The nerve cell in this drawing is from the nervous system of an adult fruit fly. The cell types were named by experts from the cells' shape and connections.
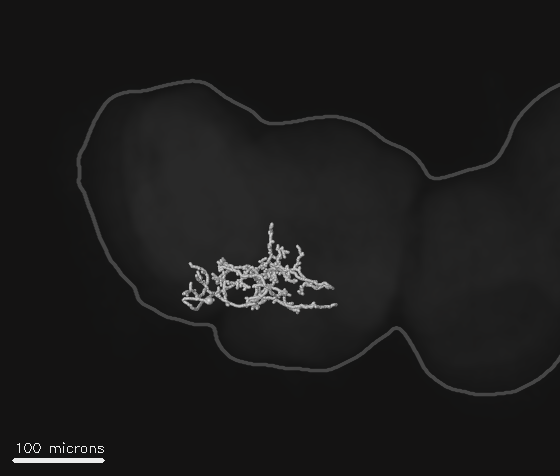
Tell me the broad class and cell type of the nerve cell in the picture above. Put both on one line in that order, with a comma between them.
central-brain intrinsic neuron, GNG464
